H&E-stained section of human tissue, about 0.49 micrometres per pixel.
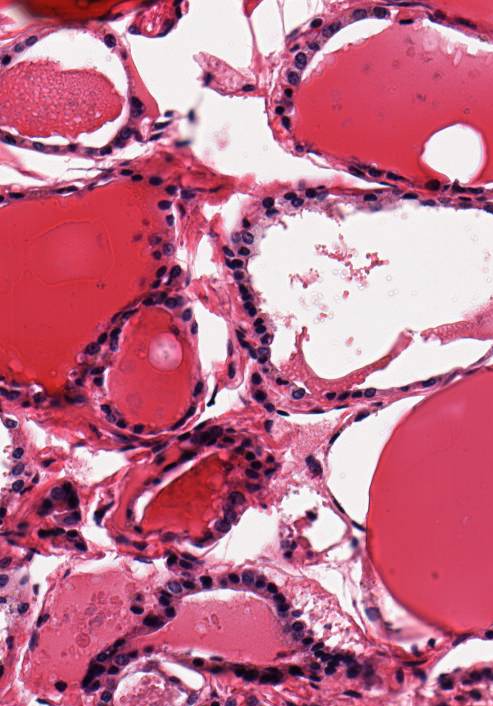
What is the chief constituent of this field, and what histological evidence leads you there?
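Each of the rounded, closely packed structures across this field is a thyroid follicle. They vary widely in size, and each is lined by a single layer of flattened to low cuboidal epithelial cells. Most lumens are filled with homogeneous pink colloid, and only scant, delicate pink connective tissue separates one follicle from the next.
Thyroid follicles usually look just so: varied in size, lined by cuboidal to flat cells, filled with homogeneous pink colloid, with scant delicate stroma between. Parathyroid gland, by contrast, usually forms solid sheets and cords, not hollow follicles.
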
